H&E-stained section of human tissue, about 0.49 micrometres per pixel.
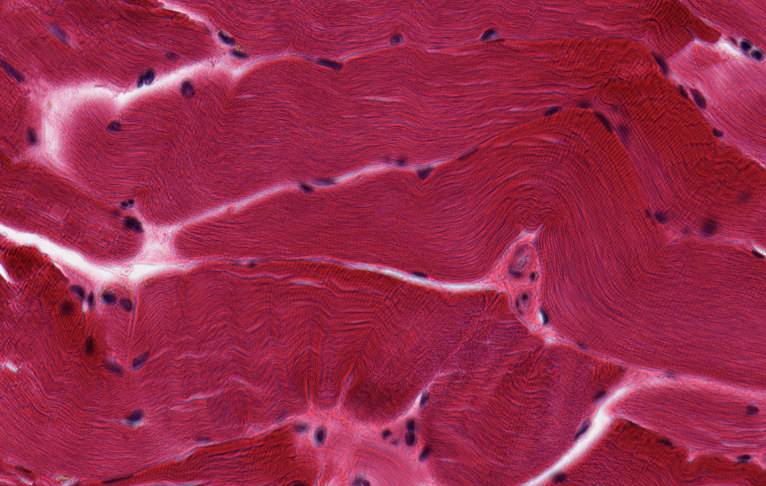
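Skeletal muscle, haematoxylin and eosin. Long, closely packed fibres cut along their length fill the field. Nuclei small, dark purple, oval to elongated, at fibre edges rather than centres. Cytoplasm deep, even red-pink.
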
